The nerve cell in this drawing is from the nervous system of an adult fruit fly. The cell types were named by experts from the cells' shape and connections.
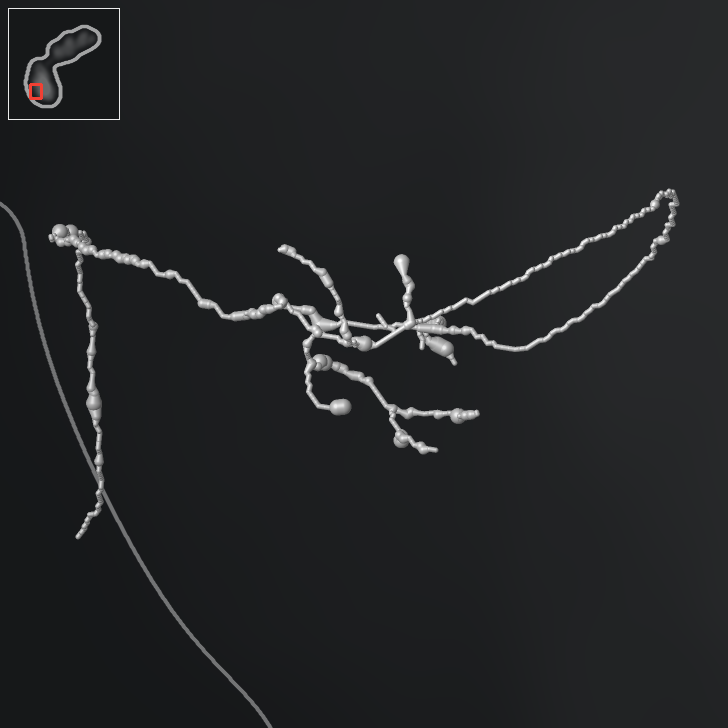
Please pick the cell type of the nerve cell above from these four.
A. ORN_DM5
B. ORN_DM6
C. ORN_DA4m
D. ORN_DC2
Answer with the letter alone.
B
